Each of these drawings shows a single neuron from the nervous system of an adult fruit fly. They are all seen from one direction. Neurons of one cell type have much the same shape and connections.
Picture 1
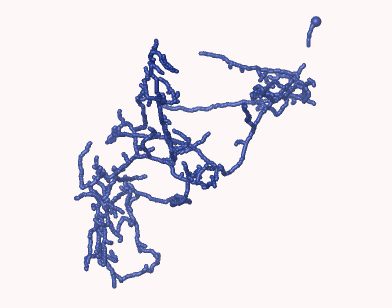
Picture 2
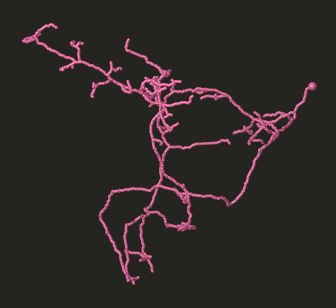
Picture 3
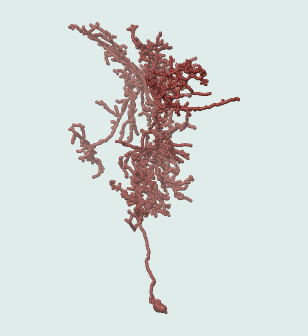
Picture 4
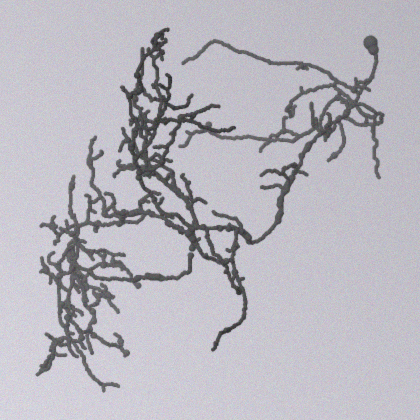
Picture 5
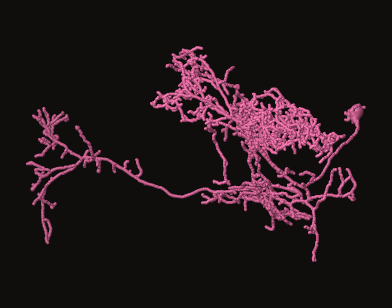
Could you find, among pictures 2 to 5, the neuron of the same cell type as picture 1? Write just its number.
4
